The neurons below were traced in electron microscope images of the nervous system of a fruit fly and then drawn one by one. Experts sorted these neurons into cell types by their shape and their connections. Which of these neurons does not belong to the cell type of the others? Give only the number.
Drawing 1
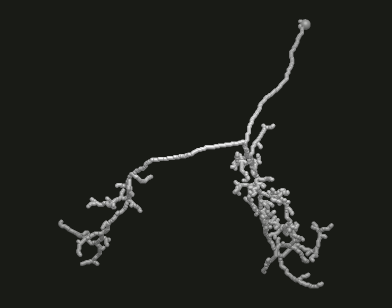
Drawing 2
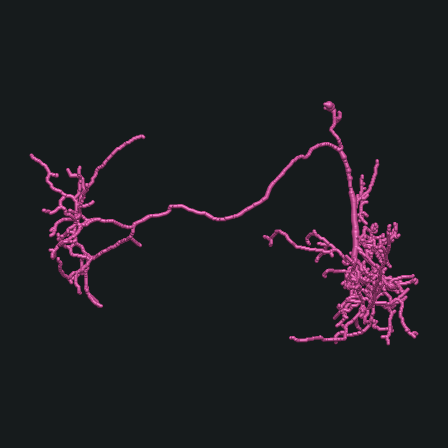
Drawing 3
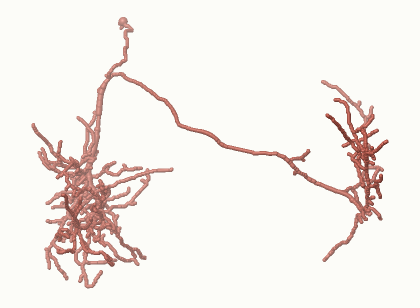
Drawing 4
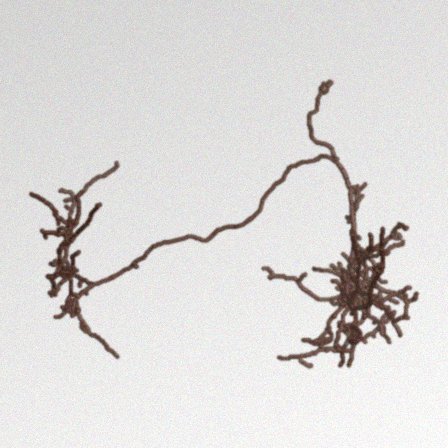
1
